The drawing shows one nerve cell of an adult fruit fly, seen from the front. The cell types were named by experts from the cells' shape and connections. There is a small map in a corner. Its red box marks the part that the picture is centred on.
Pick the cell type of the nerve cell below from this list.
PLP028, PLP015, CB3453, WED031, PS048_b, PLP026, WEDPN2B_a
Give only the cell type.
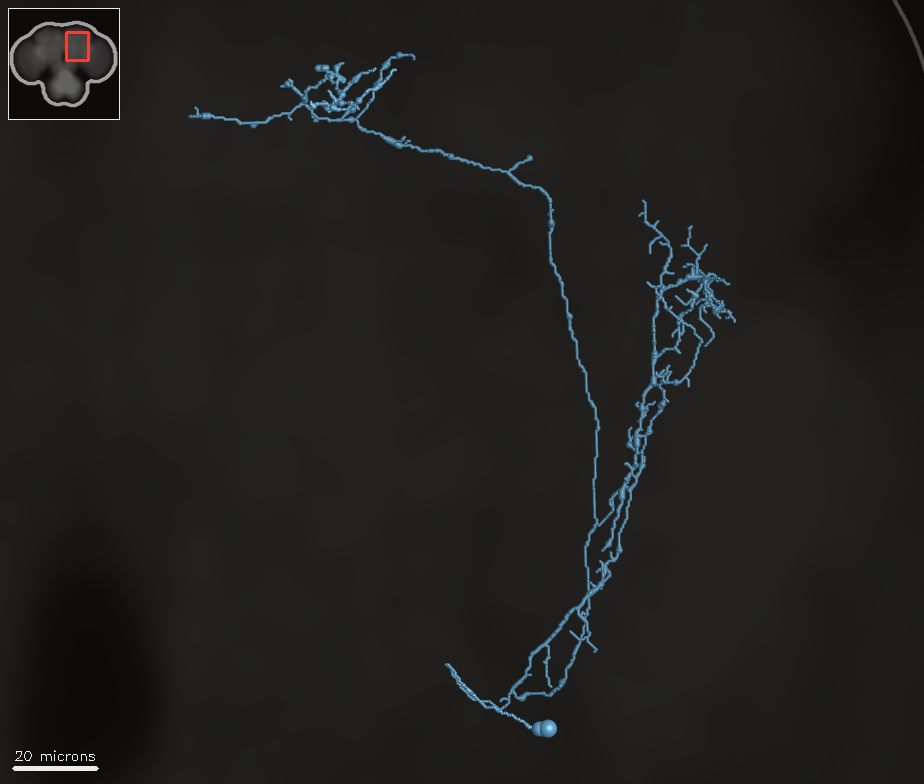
PLP026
